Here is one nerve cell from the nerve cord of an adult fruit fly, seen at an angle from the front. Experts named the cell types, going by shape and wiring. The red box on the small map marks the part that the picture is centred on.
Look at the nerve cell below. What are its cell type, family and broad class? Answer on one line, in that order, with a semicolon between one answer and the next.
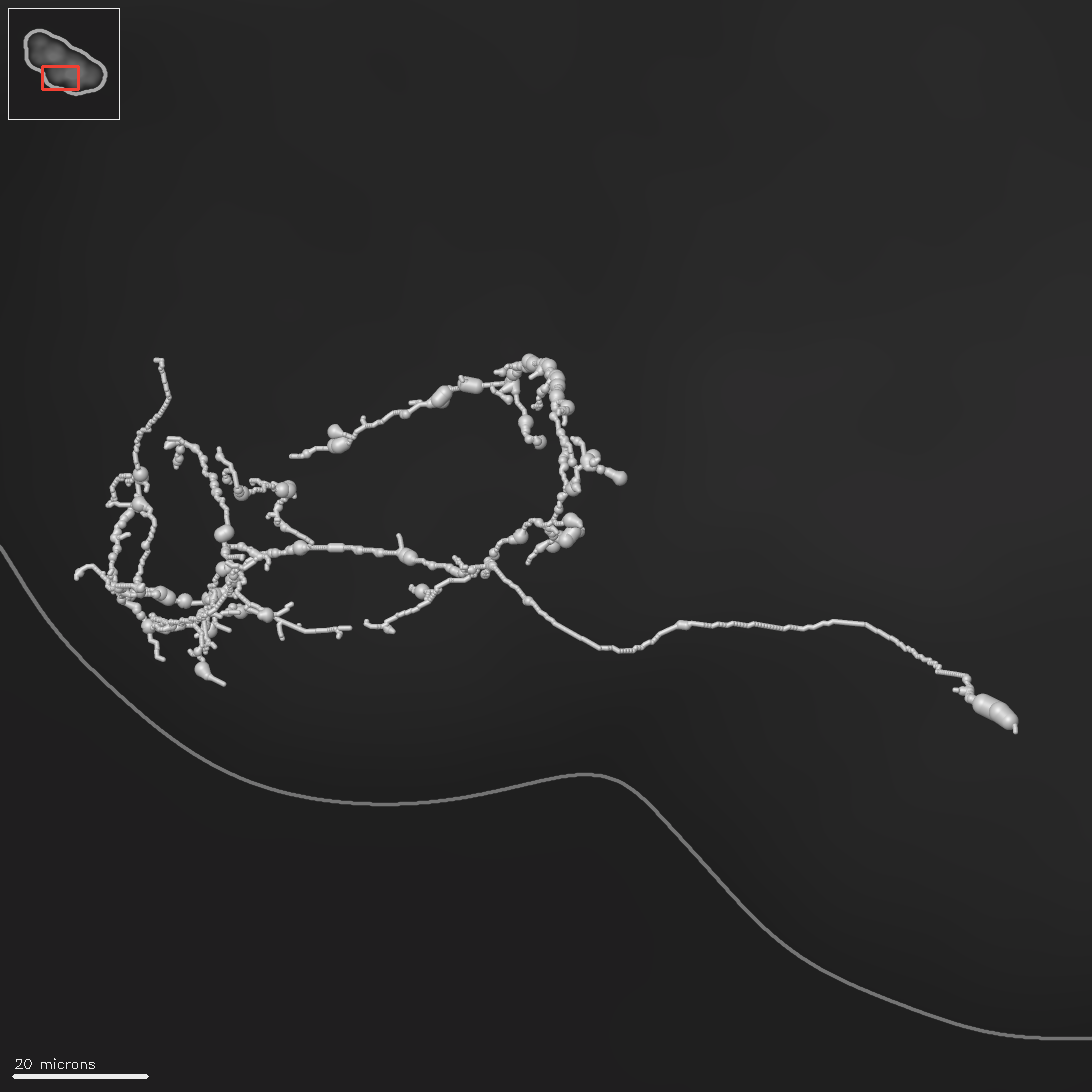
IN14A059; hemilineage 14A; nerve-cord intrinsic neuron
